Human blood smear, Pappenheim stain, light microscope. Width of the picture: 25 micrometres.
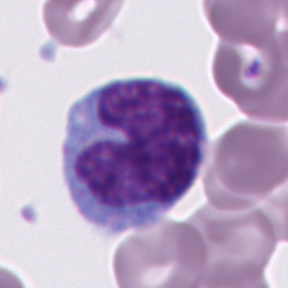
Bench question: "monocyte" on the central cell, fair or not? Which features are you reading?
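Pale greyish-blue cytoplasm decides this cell.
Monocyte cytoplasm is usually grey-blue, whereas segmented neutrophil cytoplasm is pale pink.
The cell is a monocyte, and the name fits; the colour speaks against a segmented neutrophil. The cell measures about 13 micrometres across, which also speaks for monocyte.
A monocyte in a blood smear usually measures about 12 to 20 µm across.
The cytoplasm has no coarse granules, only a faint fine texture.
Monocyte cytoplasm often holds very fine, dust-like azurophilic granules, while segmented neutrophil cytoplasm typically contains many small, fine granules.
This fine texture therefore fits either cell and does not separate them. The nucleus measures about 11 micrometres across and fills about 70% of the cell's area; no distinct nucleoli are seen in it. The outline is roughly round with a smooth edge, and red cells touch the cell along its right side.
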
